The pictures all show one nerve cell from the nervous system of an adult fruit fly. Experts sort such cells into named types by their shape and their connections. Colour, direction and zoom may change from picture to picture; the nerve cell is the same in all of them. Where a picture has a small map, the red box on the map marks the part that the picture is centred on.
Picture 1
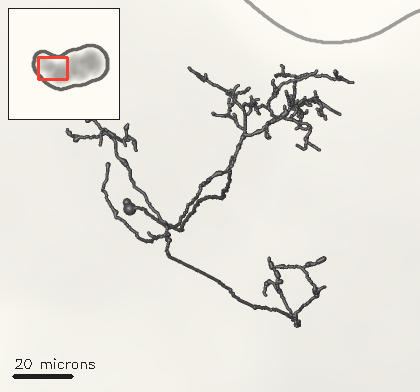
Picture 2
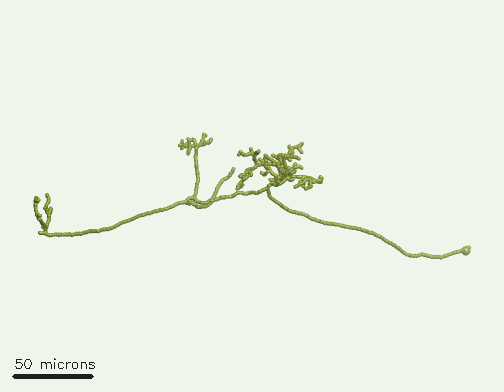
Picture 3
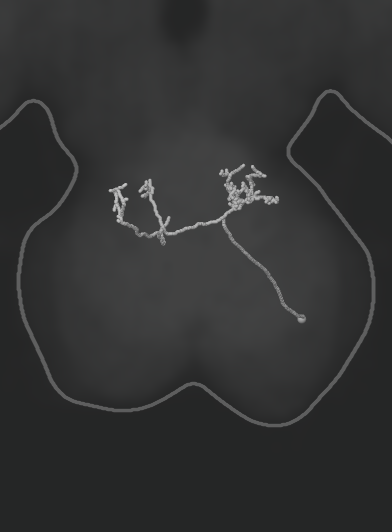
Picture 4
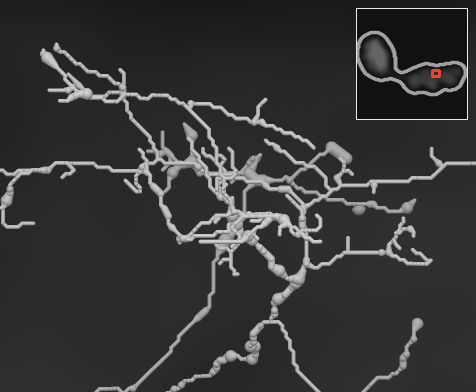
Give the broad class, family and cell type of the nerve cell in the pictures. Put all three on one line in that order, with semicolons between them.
nerve-cord intrinsic neuron; hemilineage 07B; IN07B079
